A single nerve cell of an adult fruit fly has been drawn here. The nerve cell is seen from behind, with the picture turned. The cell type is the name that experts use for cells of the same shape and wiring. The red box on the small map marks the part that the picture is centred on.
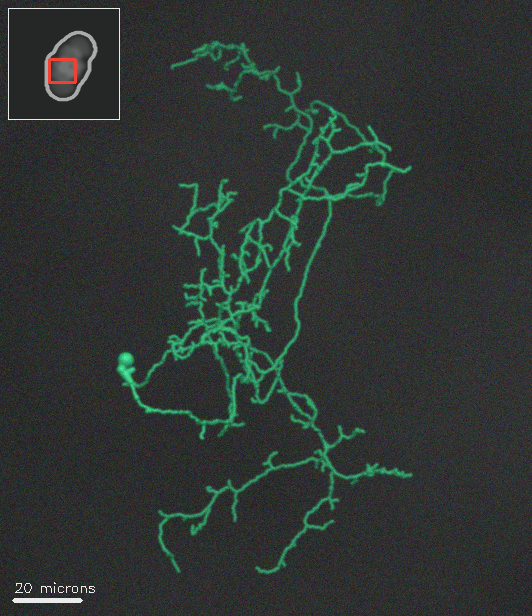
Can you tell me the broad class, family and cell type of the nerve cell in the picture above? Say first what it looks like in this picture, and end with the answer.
Its cell body lies on the left of the picture. By the scale bar it is about 160 microns tall in this view. It is a central-brain intrinsic neuron. Its family is hemilineage VLPl&p1_posterior. Its cell type is CL261.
